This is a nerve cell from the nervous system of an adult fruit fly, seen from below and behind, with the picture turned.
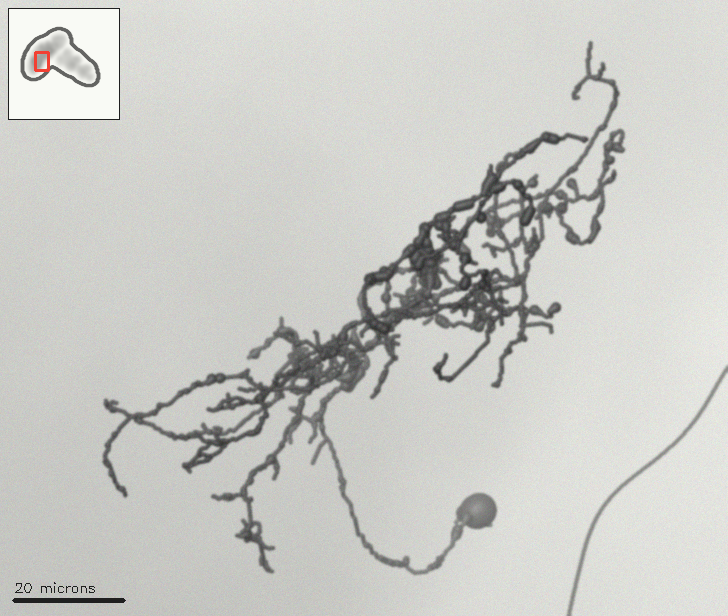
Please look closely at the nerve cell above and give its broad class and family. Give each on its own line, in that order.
central-brain intrinsic neuron
hemilineage SMPp&v1_posterior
